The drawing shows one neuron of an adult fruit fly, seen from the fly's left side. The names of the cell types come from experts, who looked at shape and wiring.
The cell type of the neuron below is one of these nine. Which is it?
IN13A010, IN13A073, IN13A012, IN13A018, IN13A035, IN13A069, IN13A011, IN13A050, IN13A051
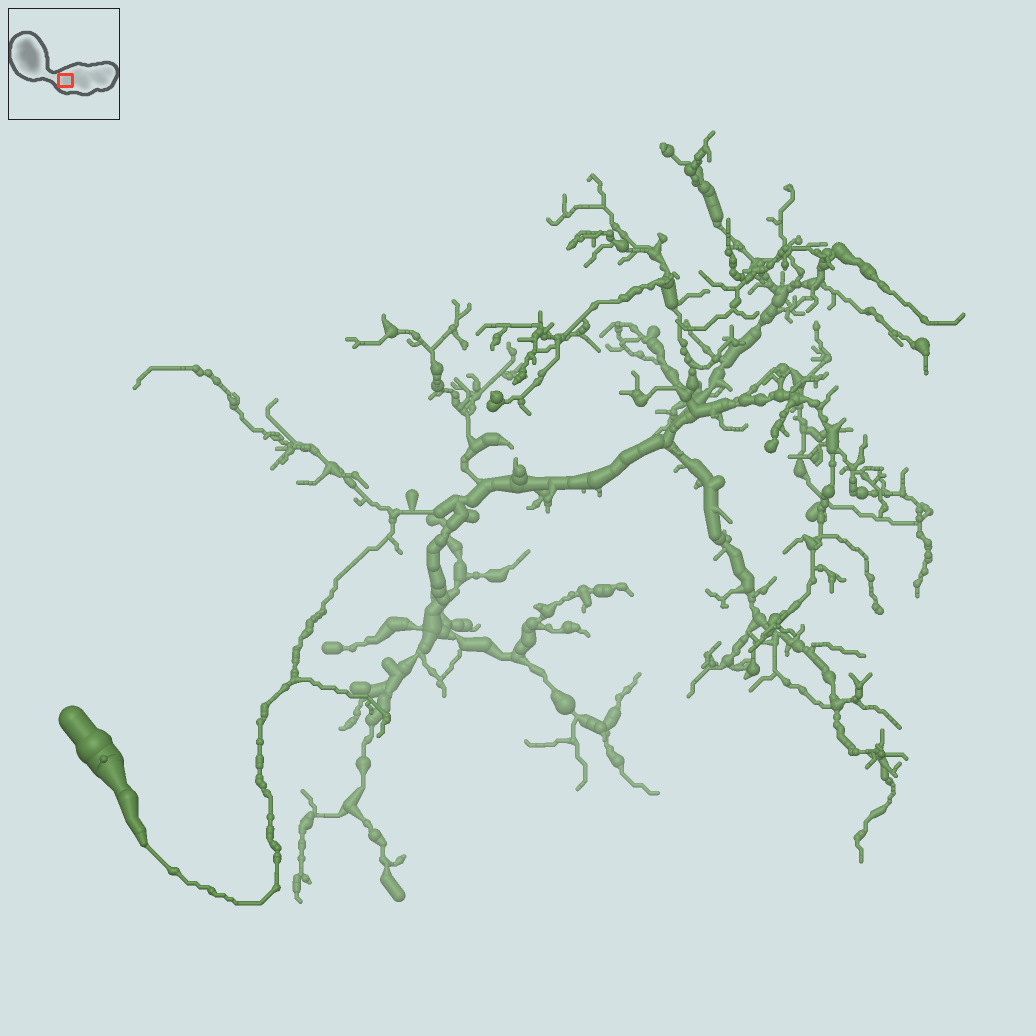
IN13A051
